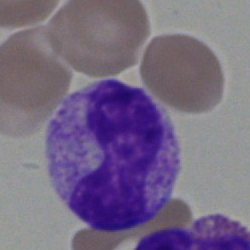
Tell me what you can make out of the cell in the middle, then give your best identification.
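Round, smooth outline. A curved, indented band of nucleus runs from top to bottom, lying toward the right so the cytoplasm is widest on the left. Chromatin: dark purple, condensed, with patchy lighter areas. Cell type: band neutrophil.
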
